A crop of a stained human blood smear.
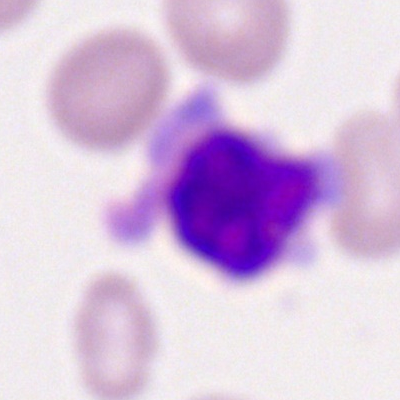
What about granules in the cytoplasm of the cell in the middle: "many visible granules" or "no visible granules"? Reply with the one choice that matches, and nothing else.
No visible granules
